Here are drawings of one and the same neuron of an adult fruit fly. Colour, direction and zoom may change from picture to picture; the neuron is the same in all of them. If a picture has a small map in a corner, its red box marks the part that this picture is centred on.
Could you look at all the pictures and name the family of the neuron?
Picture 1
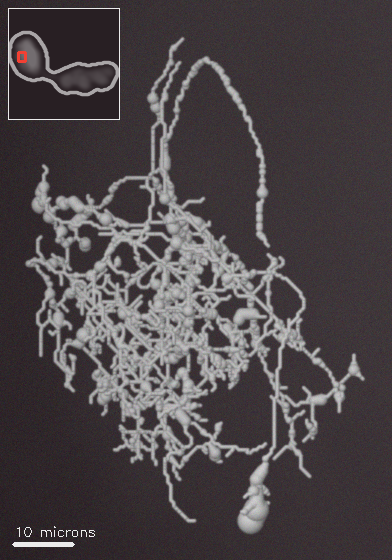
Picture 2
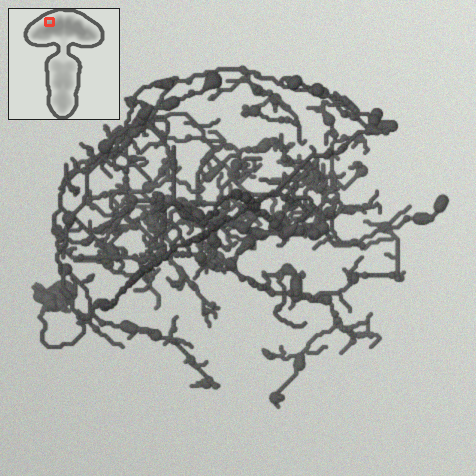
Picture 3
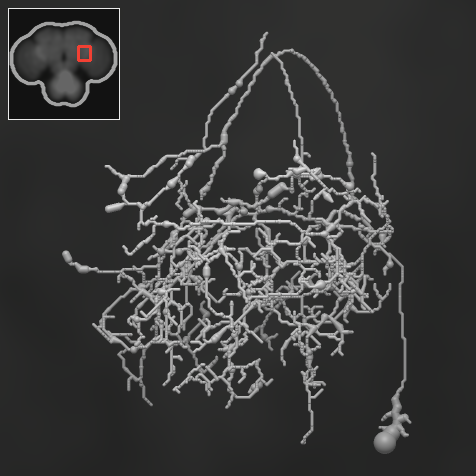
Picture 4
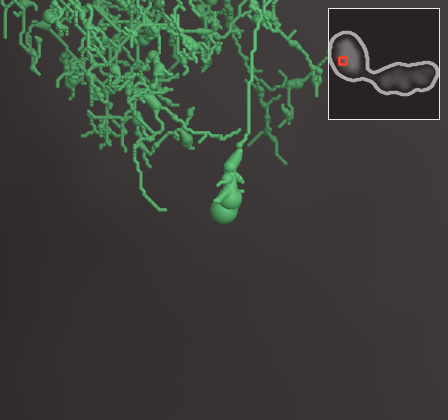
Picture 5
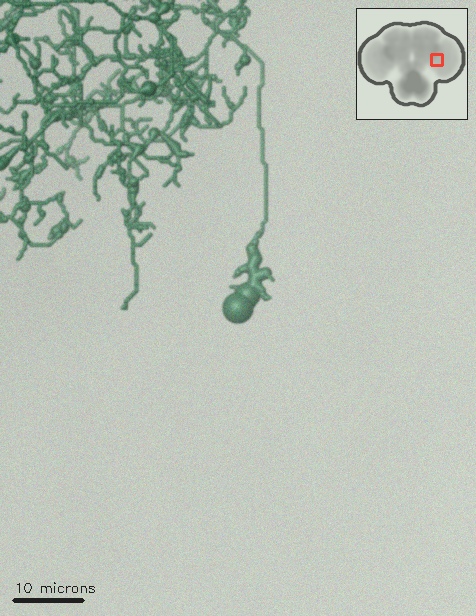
hemilineage VLPl&p2_lateral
